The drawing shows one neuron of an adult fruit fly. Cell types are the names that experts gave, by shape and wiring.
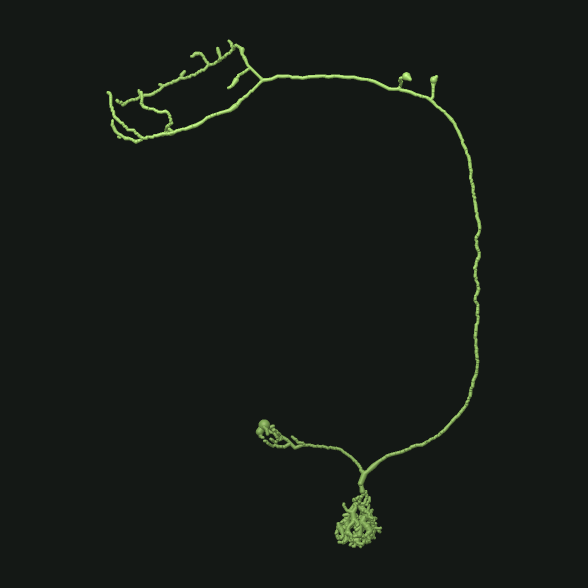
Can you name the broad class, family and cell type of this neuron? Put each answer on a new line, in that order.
central-brain intrinsic neuron
hemilineage ALl1_ventral
VA5_lPN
